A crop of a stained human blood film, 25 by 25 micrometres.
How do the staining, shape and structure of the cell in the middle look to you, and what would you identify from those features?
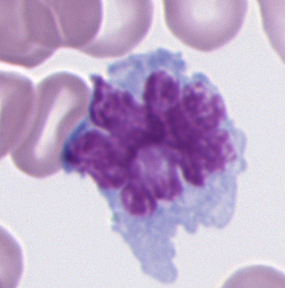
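Nucleus folded into several lobes, clustered together. Chromatin deep purple, gathered into coarse strands. Cytoplasm widest below and to the right of the nucleus. A tongue of cytoplasm trails downward from the cell. Cell: monocyte.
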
